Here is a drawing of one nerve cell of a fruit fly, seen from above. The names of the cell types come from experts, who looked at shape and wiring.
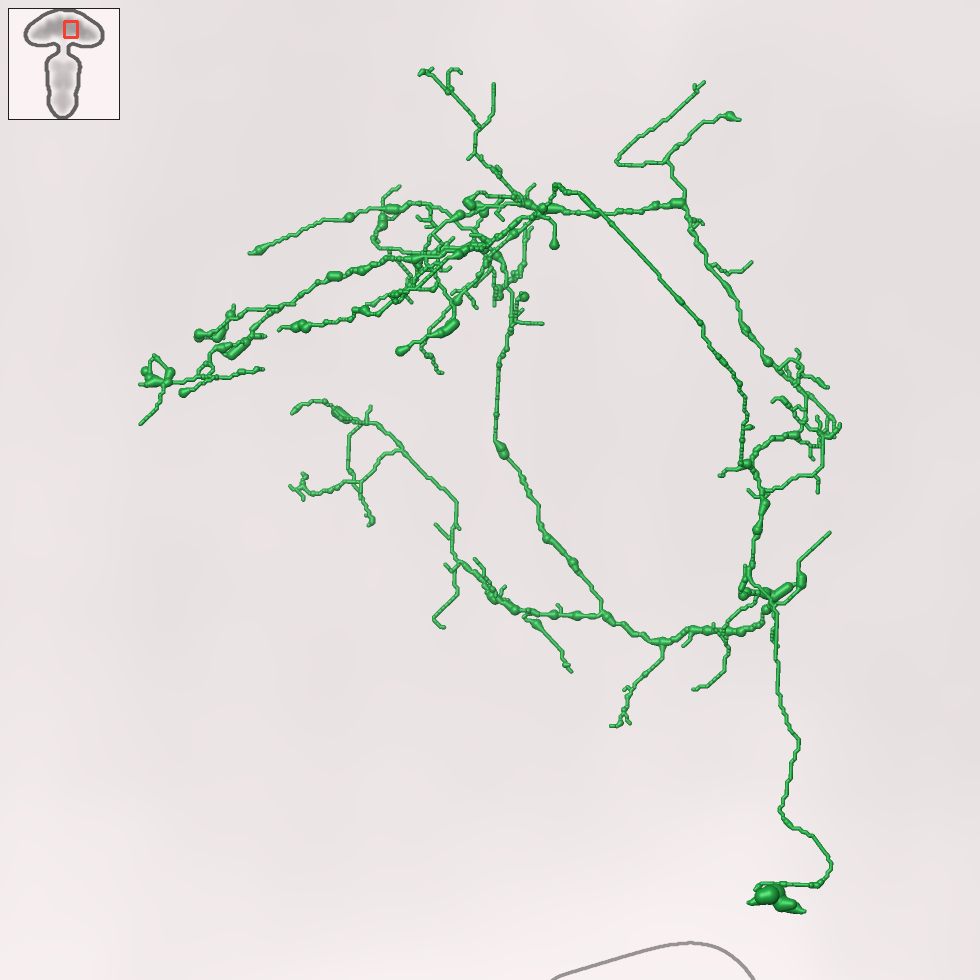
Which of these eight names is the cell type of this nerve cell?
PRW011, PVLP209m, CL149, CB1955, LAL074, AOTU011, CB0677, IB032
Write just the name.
PVLP209m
